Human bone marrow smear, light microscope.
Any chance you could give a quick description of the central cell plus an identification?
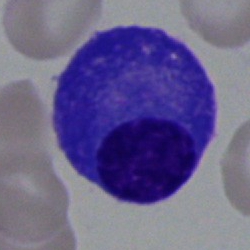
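Round to slightly oval, this one, with its nucleus sitting off-centre against the lower edge. Cytoplasm's abundant, taking up more of the cell than the nucleus does, and a few small pale spots lie in it above the nucleus. So, a plasma cell.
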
